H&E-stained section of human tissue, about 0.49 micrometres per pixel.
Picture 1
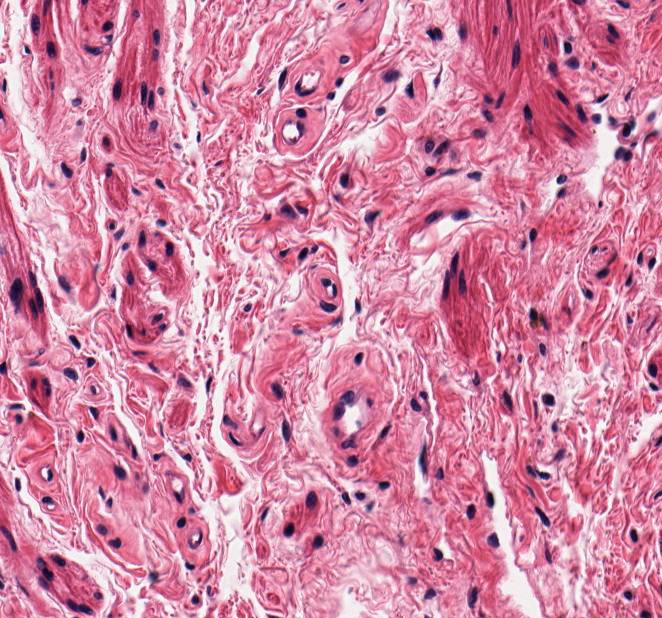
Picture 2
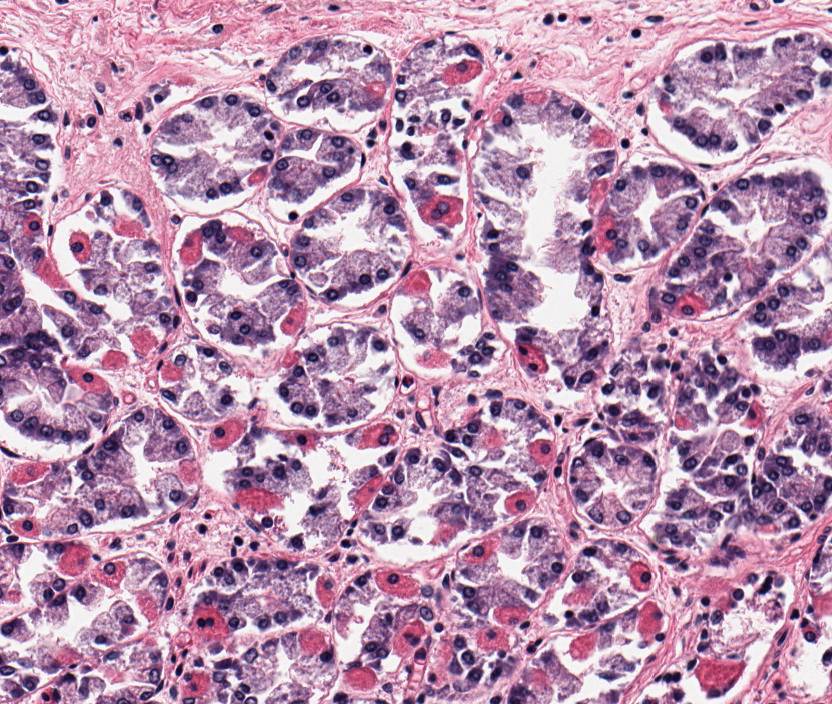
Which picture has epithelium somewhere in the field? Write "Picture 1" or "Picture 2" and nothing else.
Picture 2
